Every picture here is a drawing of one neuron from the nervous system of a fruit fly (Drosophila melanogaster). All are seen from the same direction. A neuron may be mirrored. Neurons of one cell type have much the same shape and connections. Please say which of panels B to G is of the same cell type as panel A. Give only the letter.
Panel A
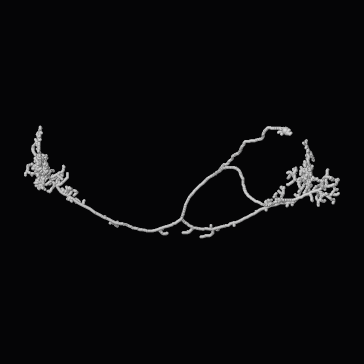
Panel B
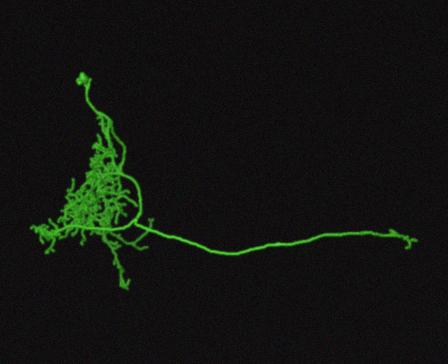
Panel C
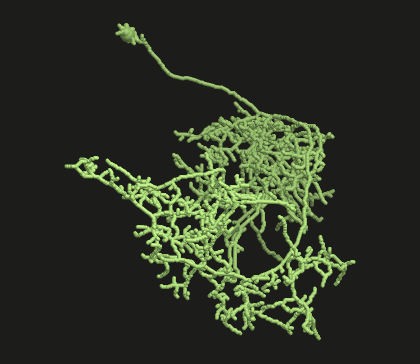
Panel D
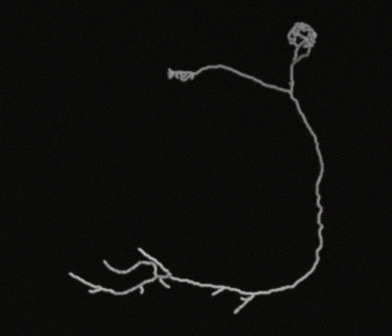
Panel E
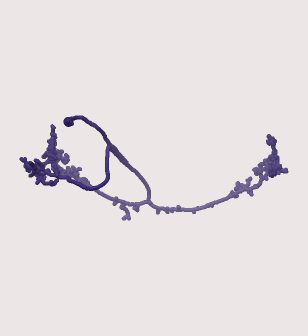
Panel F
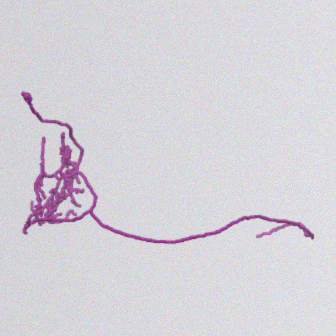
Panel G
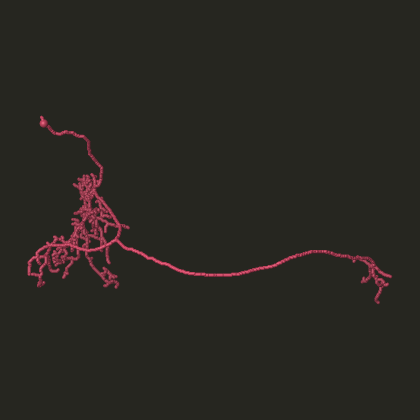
E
